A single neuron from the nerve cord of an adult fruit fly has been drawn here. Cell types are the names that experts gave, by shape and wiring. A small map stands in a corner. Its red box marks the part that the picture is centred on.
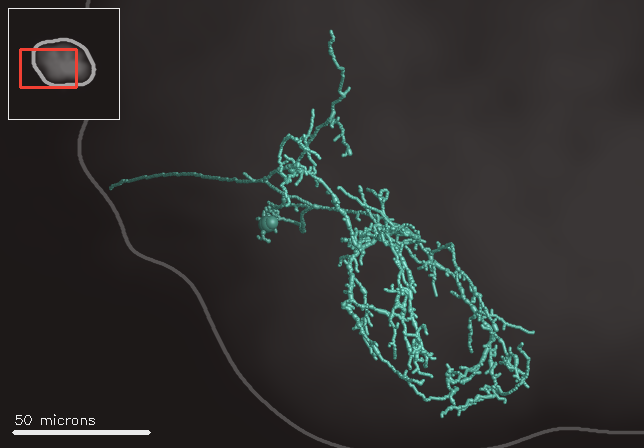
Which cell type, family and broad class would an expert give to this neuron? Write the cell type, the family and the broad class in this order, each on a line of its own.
IN11A004
hemilineage 11A
nerve-cord intrinsic neuron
